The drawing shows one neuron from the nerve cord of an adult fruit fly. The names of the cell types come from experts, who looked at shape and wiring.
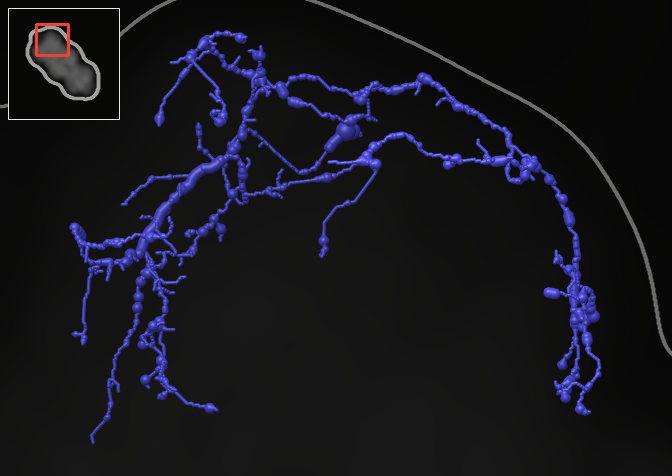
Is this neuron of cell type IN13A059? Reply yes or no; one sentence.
Yes, the neuron is classified as cell type IN13A059.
